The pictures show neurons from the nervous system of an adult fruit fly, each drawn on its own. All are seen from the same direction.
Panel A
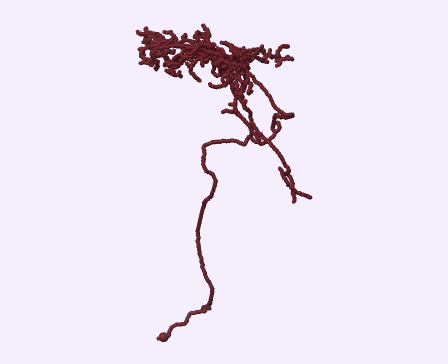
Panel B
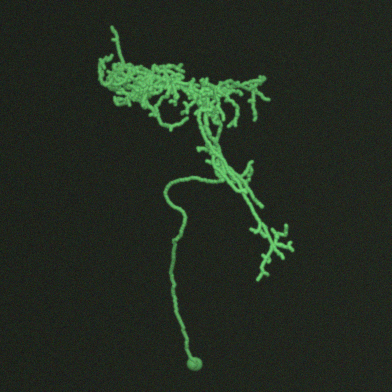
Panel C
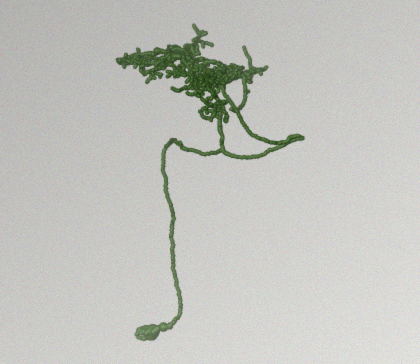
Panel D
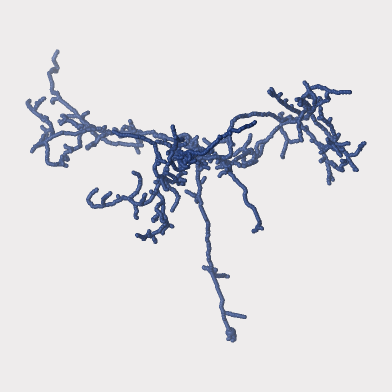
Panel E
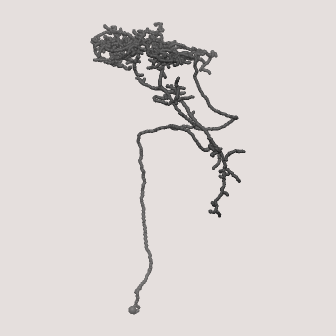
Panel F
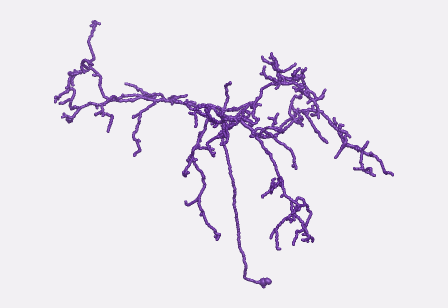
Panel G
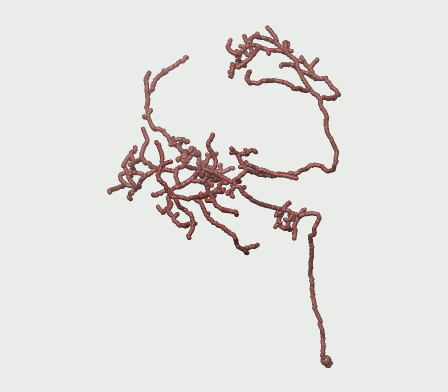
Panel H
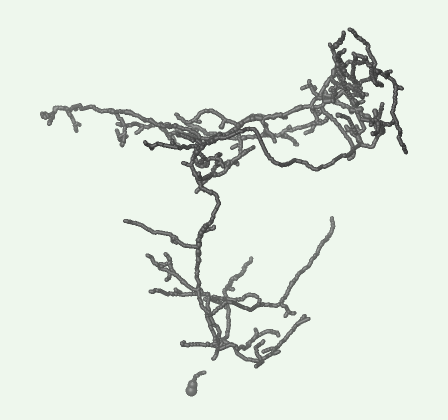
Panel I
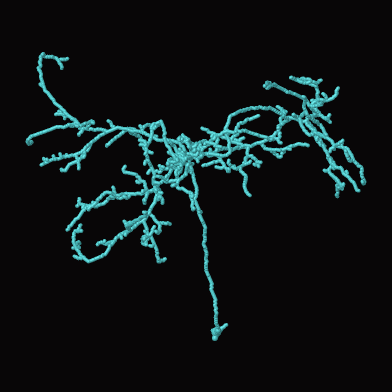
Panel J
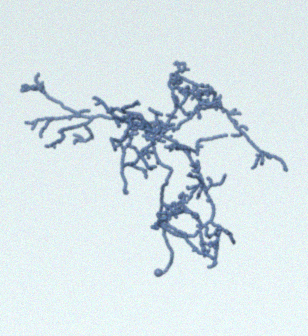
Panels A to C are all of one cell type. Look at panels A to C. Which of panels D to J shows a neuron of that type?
E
